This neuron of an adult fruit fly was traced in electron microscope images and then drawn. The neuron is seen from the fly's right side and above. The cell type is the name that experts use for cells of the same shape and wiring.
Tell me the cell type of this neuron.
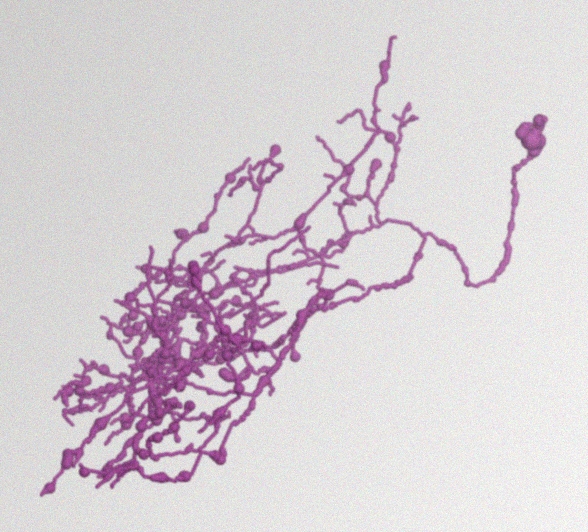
GNG254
